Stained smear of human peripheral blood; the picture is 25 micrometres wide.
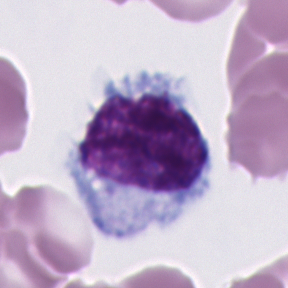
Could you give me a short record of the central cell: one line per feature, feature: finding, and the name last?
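Margin: fine, hair-like projections
Cytoplasm: mostly below the nucleus
Nucleus: single rounded oval mass, no lobes, about 11 by 9 micrometres
Chromatin: dark purple, condensed
Name: hairy cell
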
